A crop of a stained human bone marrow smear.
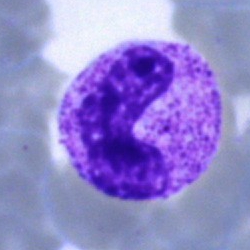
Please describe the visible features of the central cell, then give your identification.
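Round outline. Chromatin dense, dark purple. No nucleoli visible. Fine purple granules scattered throughout cytoplasm. Cell: band neutrophil.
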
